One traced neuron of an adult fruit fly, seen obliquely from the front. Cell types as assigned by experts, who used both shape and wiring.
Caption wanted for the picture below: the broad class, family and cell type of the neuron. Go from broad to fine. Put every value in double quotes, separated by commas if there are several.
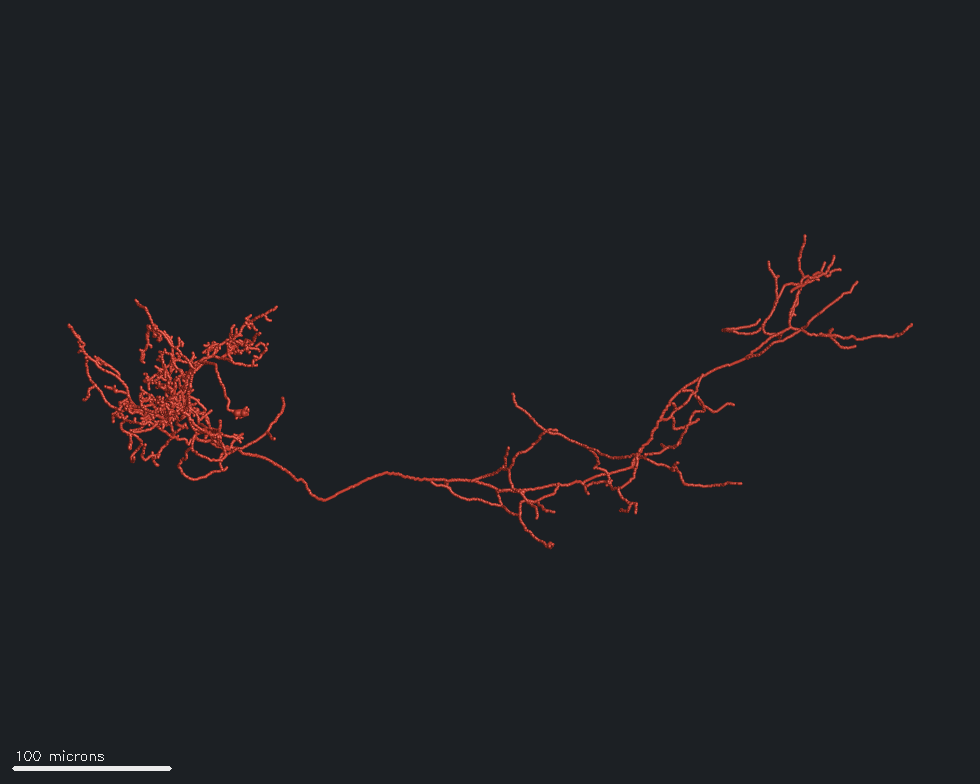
"descending neuron", "DNde", "DNde001"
